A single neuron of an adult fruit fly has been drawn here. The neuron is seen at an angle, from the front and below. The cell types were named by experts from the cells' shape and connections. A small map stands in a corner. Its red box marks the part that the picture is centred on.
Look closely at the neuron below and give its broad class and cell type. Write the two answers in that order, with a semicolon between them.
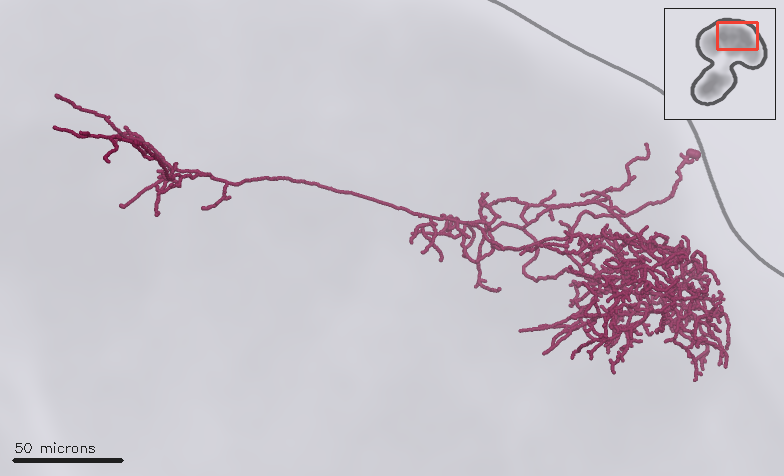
central-brain intrinsic neuron; AVLP020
